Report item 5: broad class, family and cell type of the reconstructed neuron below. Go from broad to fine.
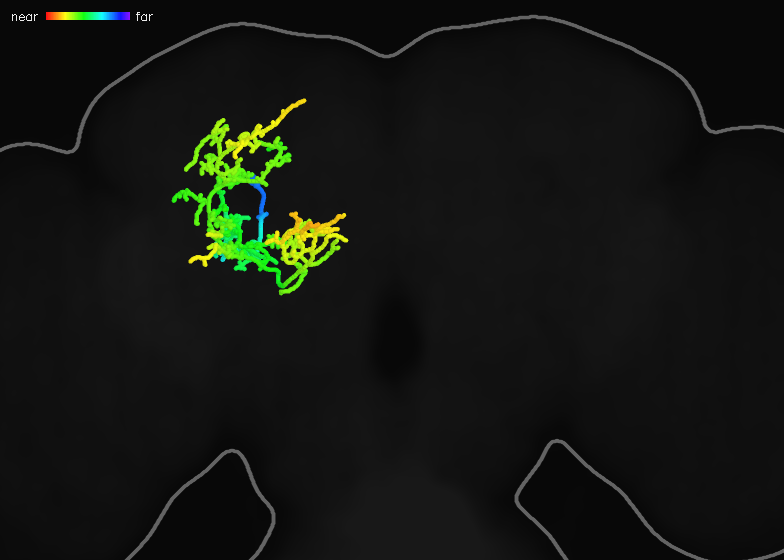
central-brain intrinsic neuron; hemilineage SMPpv2_ventral; AVLP752m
